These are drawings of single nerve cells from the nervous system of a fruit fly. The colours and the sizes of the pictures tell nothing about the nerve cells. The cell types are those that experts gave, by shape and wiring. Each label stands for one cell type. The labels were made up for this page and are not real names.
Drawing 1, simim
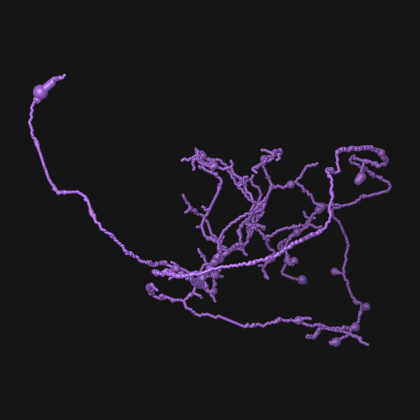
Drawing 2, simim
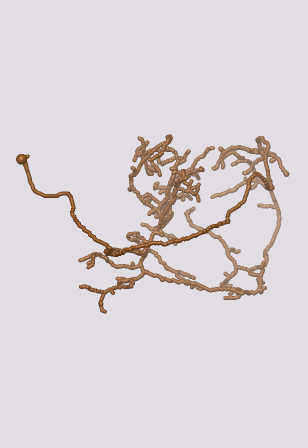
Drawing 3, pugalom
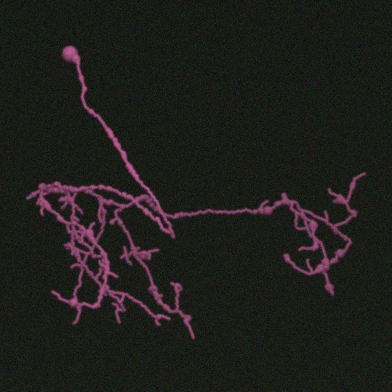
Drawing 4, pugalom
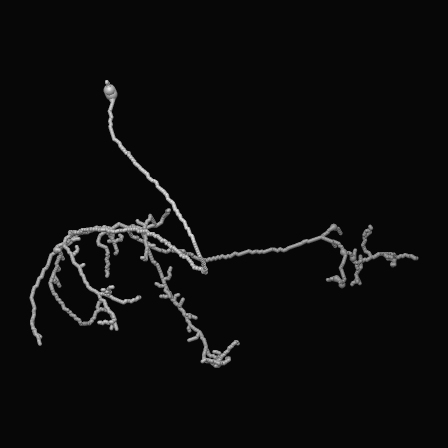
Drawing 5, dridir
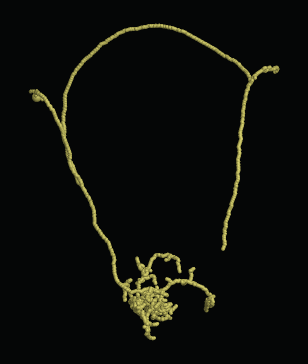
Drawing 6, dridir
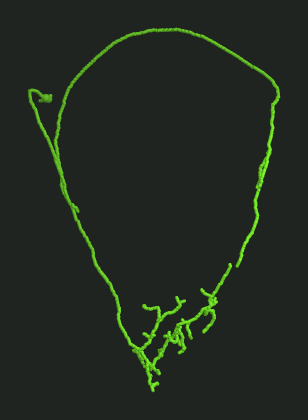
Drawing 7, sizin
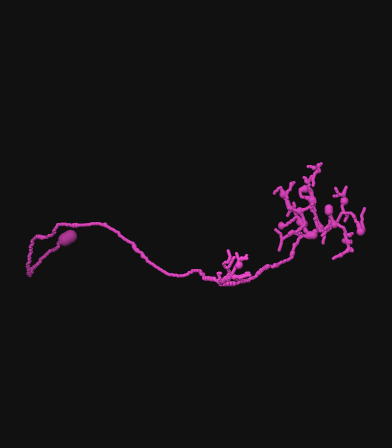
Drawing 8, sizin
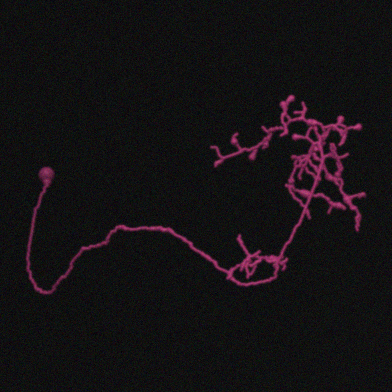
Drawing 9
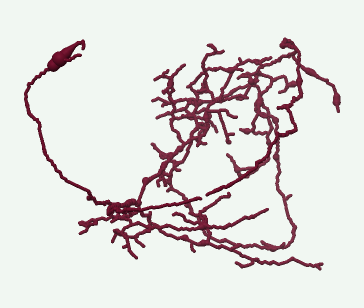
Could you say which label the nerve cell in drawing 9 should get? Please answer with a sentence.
It belongs to simim.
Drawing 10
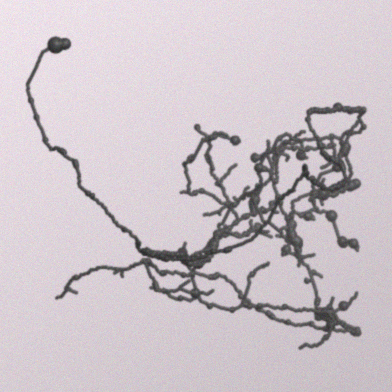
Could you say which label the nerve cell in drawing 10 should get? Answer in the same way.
It belongs to simim.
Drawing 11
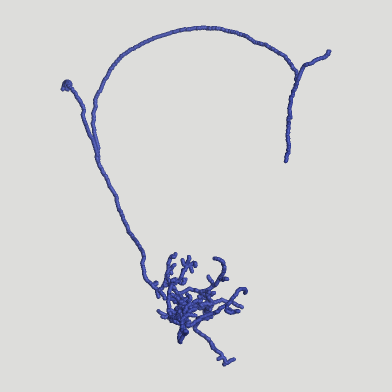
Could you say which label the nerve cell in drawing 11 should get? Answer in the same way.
It belongs to dridir.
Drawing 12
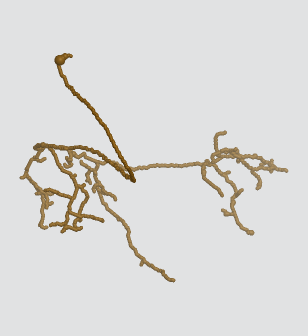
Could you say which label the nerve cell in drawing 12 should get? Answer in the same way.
It belongs to pugalom.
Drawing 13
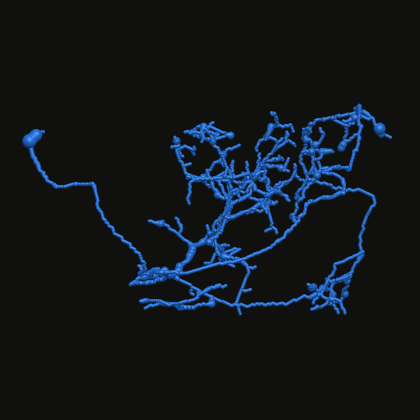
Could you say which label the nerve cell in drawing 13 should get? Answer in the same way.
It belongs to simim.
